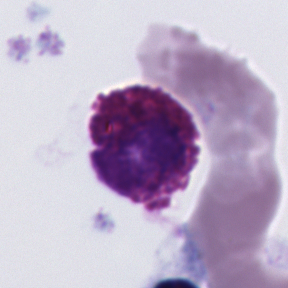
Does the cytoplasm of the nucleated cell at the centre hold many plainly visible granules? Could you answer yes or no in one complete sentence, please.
Yes, visible granules are present in great number in its cytoplasm.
